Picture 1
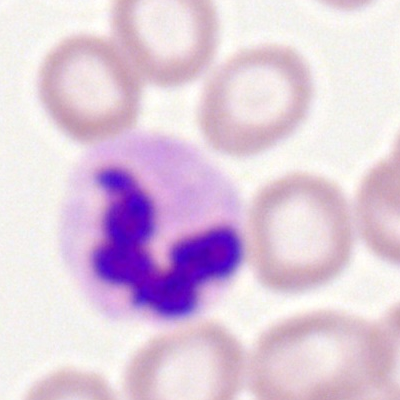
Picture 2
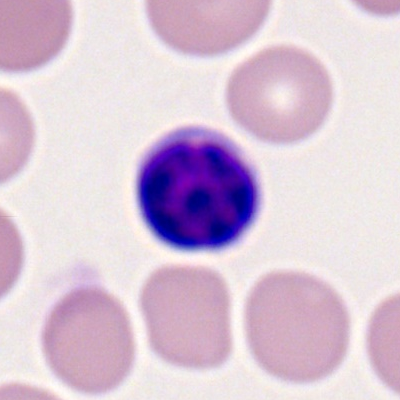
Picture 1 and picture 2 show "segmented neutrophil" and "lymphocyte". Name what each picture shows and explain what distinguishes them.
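The segmented neutrophil appears in picture 1; the lymphocyte in picture 2. Both cells share a round, smooth outline. In the segmented neutrophil the cytoplasm is plentiful and pale pinkish-lilac, whereas in the lymphocyte the nucleus fills almost the whole cell and only a thin crescent of pale blue cytoplasm shows, along the upper edge. Neither cytoplasm carries coarse granules: the segmented neutrophil lacks large coarse orange-red granules, and no granules at all are visible in the lymphocyte.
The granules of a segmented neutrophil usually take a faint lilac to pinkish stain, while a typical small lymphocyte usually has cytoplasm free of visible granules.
The chromatin is dark purple in both; in the segmented neutrophil it is dense, and in the lymphocyte it is clumped into darker patches.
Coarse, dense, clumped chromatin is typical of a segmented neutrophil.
In picture 1, no nucleoli are visible in the nucleus and no vacuoles are seen in the cytoplasm. The lymphocyte is about the same size as the neighbouring red cells.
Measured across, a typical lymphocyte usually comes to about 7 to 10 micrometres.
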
